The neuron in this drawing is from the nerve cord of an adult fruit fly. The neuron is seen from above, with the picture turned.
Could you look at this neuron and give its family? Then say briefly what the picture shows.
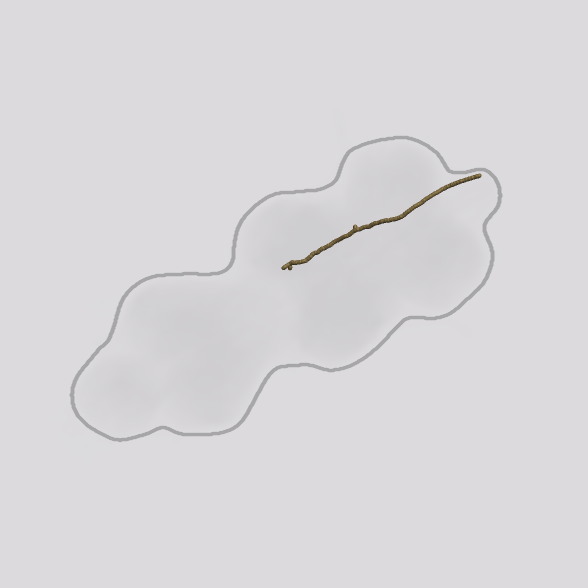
The family is hemilineage LB7. This is a descending neuron. No cell body is drawn. In this view it is wider than it is tall.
